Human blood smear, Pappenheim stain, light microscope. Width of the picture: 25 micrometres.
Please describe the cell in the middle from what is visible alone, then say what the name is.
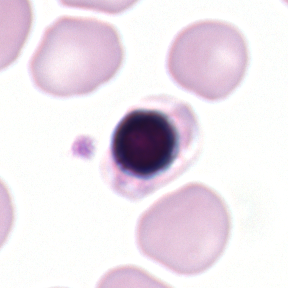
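Off-centre toward the upper left sits the nucleus, its chromatin dense and almost uniformly dark purple-black. The cytoplasm around it is pale pinkish-grey, and the cell's outline is irregular rather than smoothly round. It's a normoblast.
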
